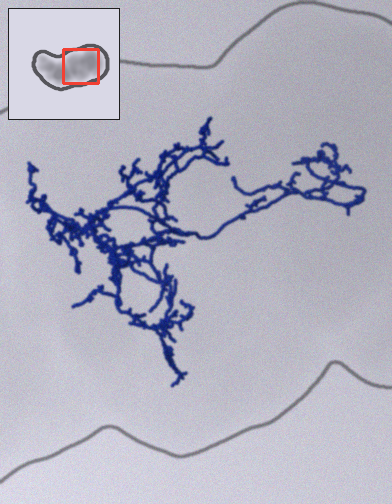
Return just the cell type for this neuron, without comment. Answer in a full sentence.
The cell type is PVLP211m_b.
